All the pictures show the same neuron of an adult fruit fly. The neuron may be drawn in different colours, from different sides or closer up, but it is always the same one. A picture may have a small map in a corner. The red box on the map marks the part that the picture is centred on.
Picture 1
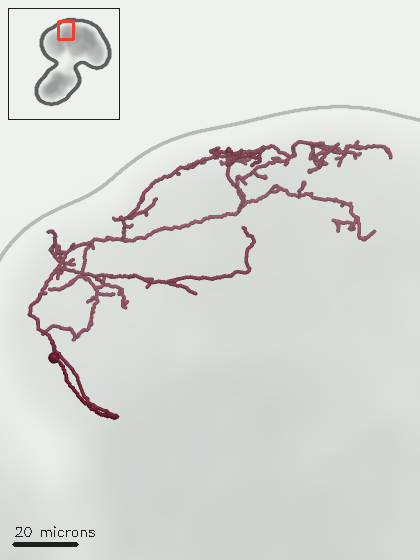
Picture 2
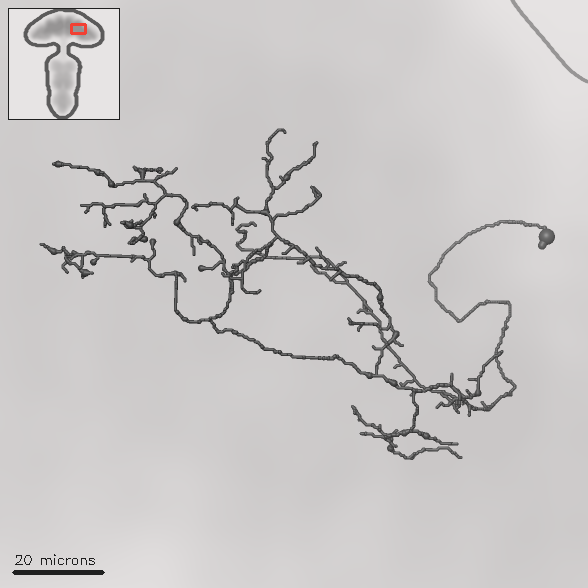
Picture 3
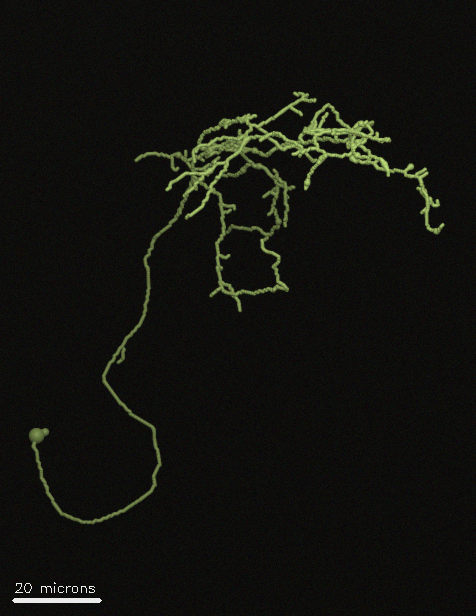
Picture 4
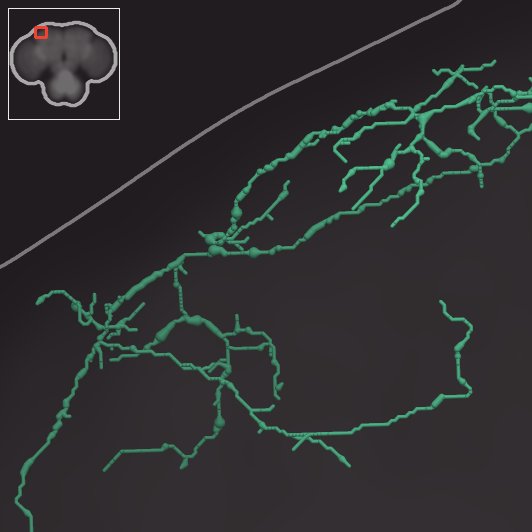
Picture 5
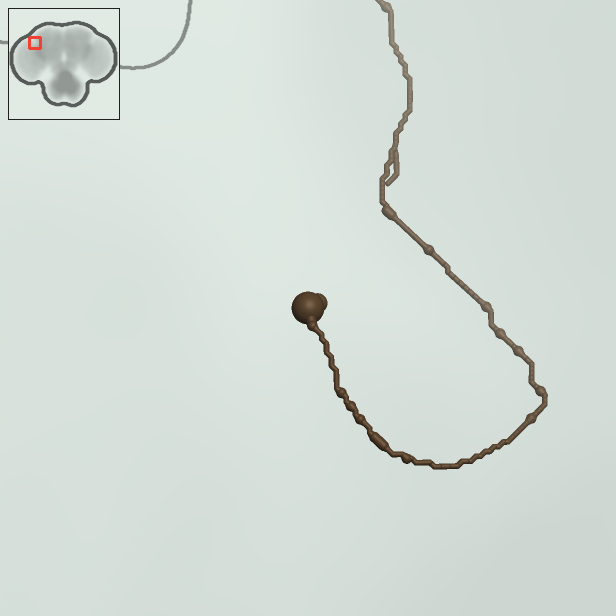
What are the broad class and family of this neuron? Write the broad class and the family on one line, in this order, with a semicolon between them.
central-brain intrinsic neuron; hemilineage LHa3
